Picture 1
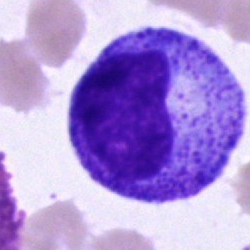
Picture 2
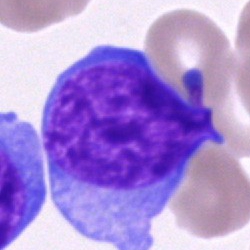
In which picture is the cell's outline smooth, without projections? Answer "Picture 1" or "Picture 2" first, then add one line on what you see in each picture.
Picture 1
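In picture 1: The cell has a round, smooth outline.
In picture 2: A short pointed projection juts out from the right edge of the cell.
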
